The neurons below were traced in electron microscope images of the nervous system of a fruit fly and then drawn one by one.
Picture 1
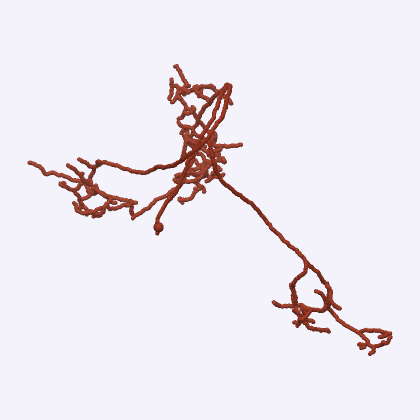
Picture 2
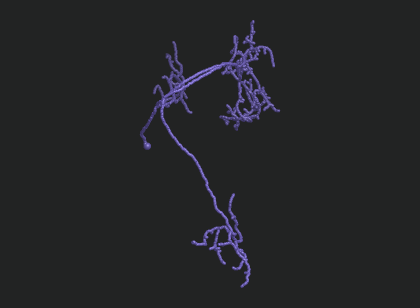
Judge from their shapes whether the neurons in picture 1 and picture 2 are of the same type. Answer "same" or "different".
same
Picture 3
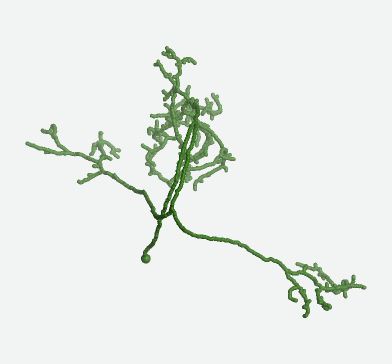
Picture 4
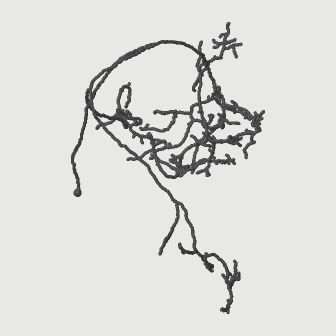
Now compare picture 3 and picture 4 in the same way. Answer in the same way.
same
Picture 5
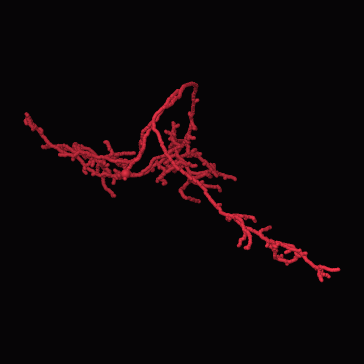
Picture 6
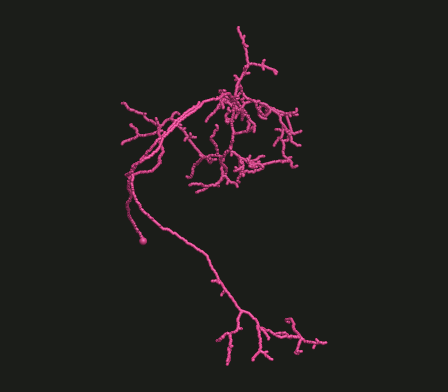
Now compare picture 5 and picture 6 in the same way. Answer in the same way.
different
